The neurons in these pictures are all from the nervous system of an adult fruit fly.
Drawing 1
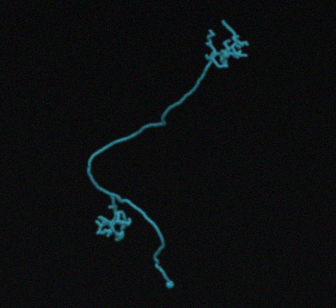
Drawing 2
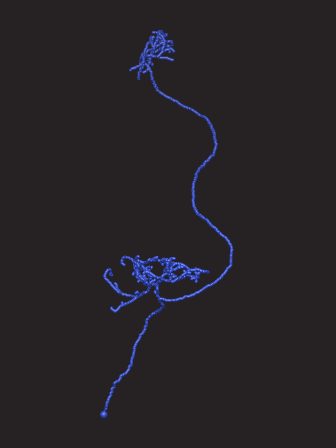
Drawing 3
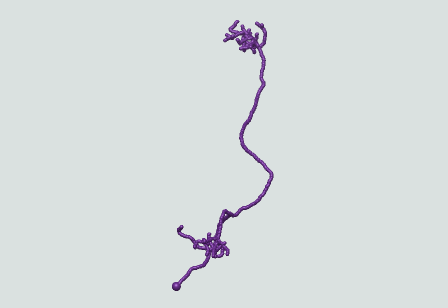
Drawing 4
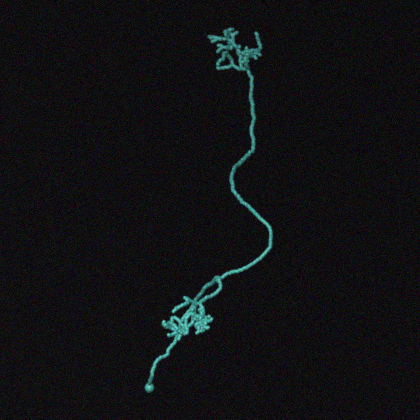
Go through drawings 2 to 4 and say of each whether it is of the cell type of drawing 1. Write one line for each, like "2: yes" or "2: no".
2: no
3: yes
4: yes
